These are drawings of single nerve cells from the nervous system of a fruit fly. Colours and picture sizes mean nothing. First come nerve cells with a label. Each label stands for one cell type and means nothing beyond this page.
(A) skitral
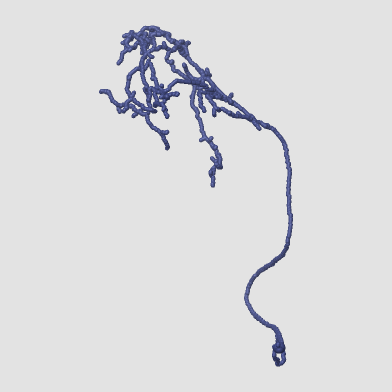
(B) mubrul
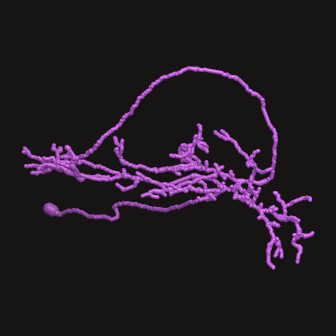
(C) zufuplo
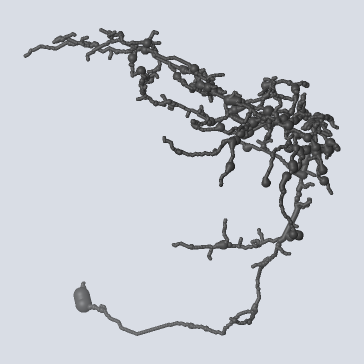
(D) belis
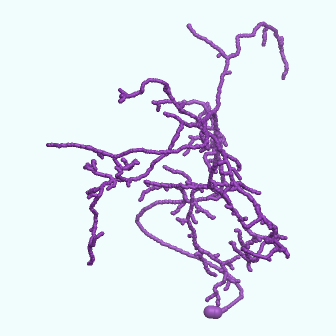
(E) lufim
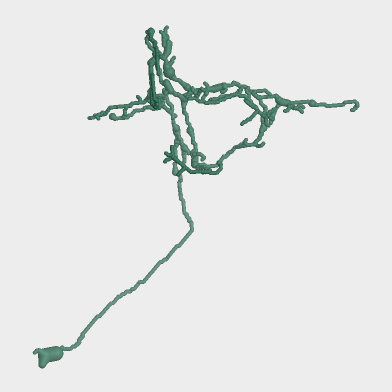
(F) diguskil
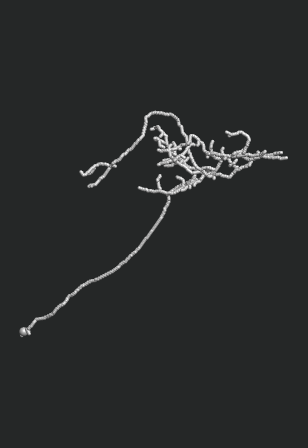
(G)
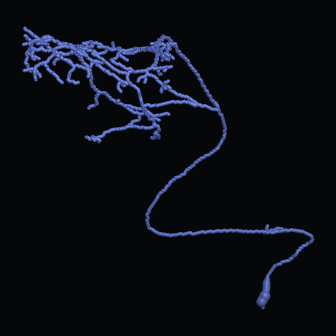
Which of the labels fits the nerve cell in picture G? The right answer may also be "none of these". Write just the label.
skitral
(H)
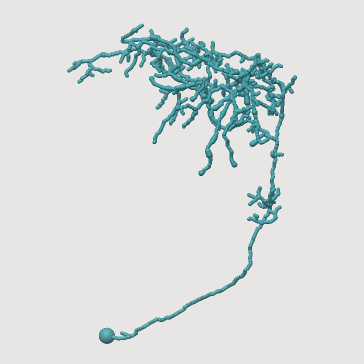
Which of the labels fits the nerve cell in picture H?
zufuplo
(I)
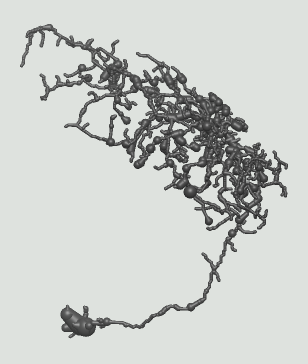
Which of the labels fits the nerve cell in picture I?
zufuplo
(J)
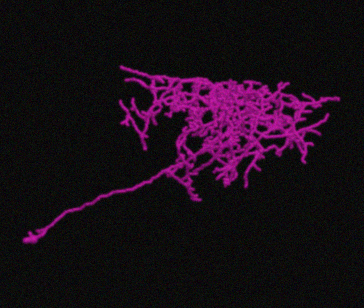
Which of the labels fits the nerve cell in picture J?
zufuplo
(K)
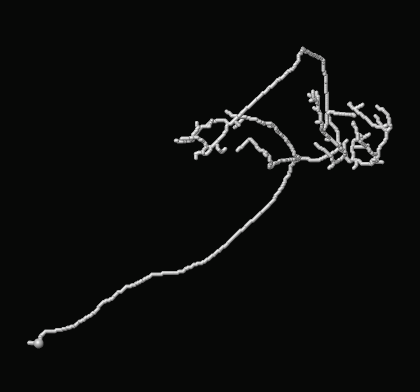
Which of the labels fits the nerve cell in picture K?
diguskil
